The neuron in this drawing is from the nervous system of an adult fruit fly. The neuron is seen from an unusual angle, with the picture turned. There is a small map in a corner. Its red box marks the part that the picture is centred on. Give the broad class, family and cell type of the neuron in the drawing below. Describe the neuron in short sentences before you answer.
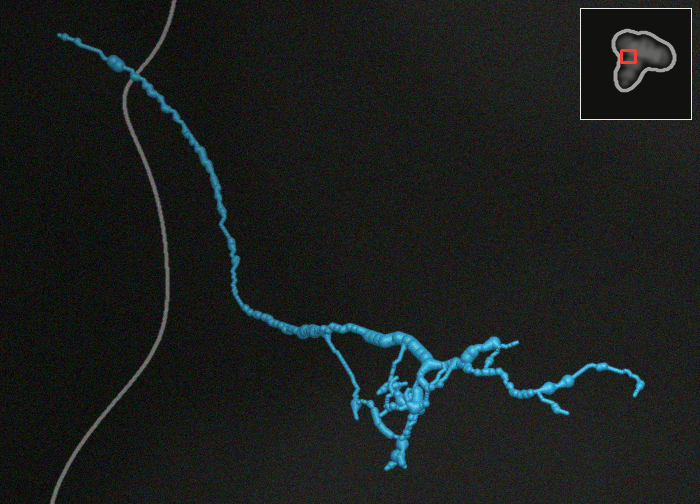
No cell body is drawn. As drawn here it is wider than it is tall. Its broad class is sensory neuron entering the nerve cord. The name of its family is class mechanosensory tactile. It is of cell type SNta04.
